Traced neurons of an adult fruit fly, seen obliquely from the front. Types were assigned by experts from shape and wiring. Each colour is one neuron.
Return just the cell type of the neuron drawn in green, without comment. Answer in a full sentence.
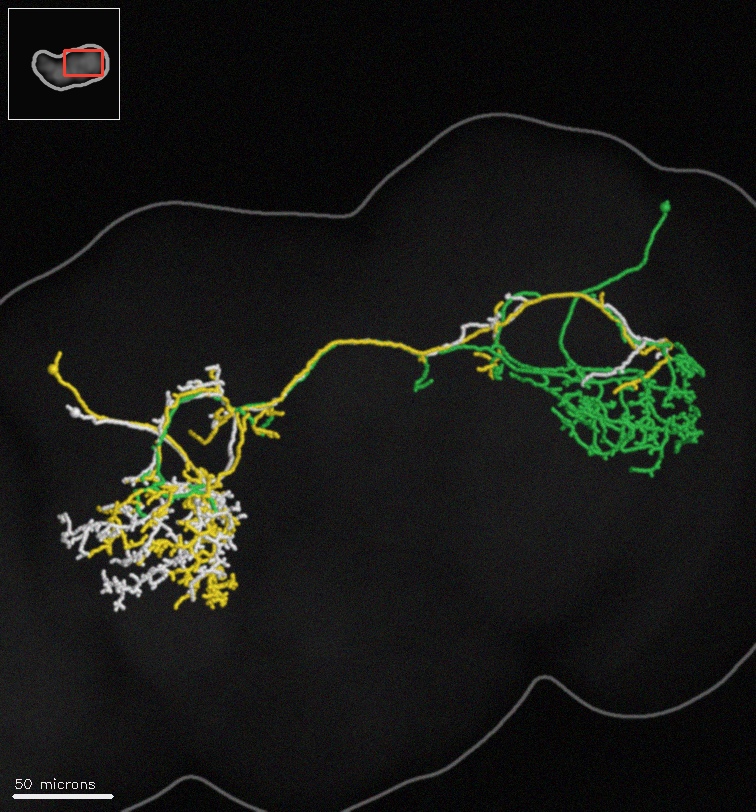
The cell type is CB3629.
